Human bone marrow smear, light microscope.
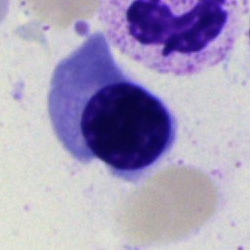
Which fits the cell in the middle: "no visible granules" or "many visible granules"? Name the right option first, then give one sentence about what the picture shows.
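No visible granules. The cytoplasm shows no granules.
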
